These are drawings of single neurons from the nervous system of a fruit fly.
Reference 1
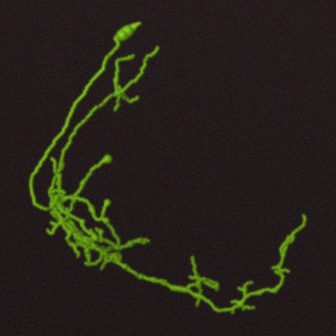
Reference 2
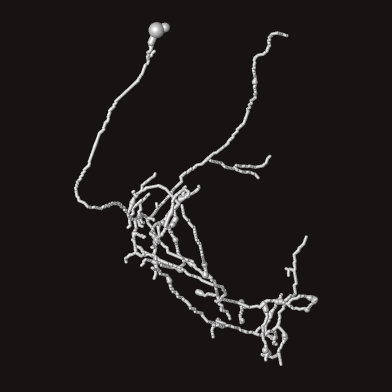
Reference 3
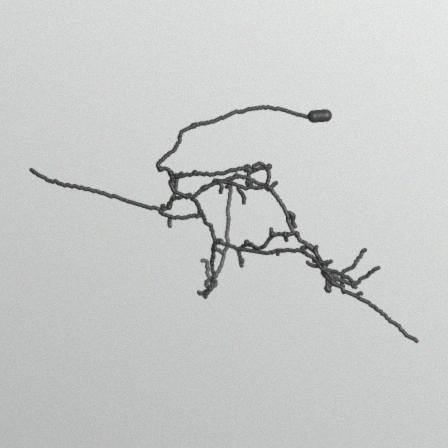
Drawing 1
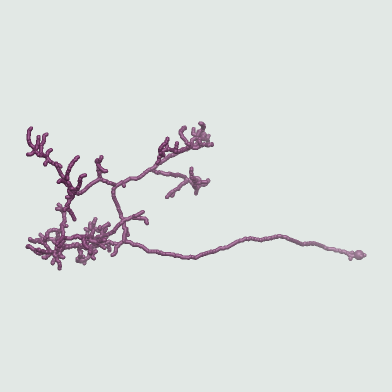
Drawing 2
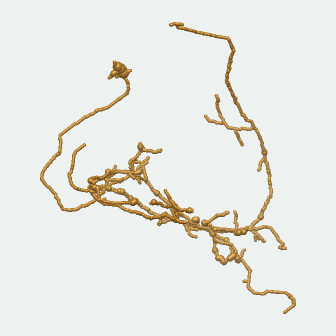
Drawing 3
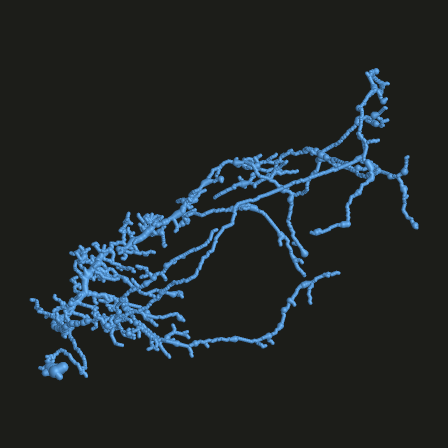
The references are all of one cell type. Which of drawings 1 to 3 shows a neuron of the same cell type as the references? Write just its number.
2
